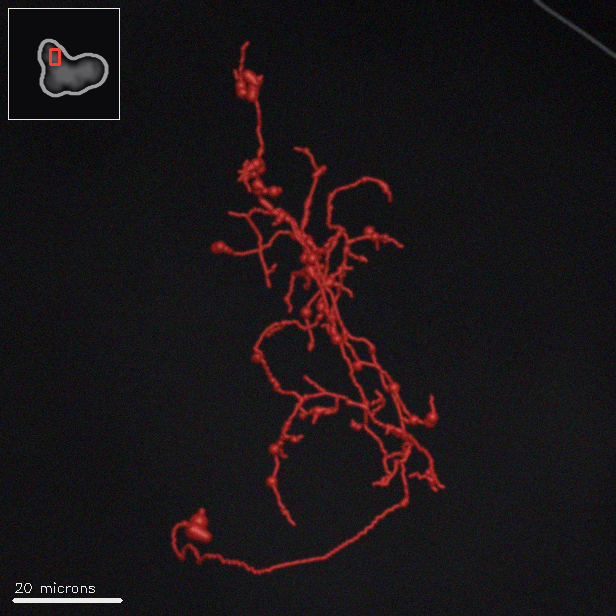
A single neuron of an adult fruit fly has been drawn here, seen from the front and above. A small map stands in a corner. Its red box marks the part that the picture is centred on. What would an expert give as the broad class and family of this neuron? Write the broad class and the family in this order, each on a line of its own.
nerve-cord intrinsic neuron
hemilineage 14A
